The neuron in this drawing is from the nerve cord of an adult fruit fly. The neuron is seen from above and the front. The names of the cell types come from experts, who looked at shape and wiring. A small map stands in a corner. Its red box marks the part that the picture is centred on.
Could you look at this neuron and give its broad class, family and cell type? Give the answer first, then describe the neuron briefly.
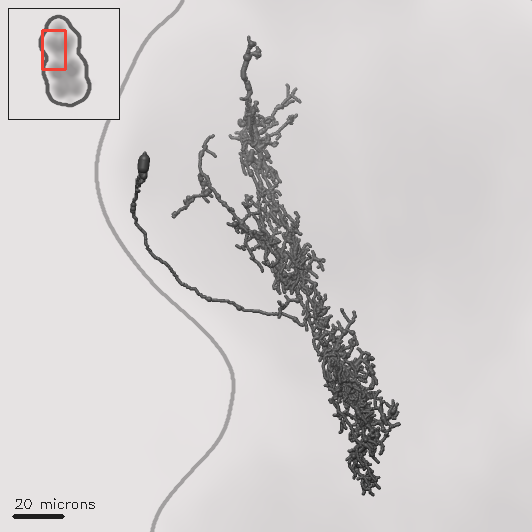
Its broad class is nerve-cord intrinsic neuron. The family is hemilineage 09A. It is of cell type IN09A016. From top to bottom in the picture it spans about 190 microns. Dozens of branch ends can be seen.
